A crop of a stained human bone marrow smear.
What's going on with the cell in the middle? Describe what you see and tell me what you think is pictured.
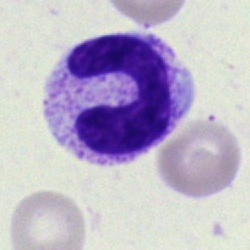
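The outline of this cell is round and smooth. Its nucleus forms a curved band shaped like a horseshoe, whose open side faces left. The chromatin is dense and stains deep purple. This is a band neutrophil.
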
